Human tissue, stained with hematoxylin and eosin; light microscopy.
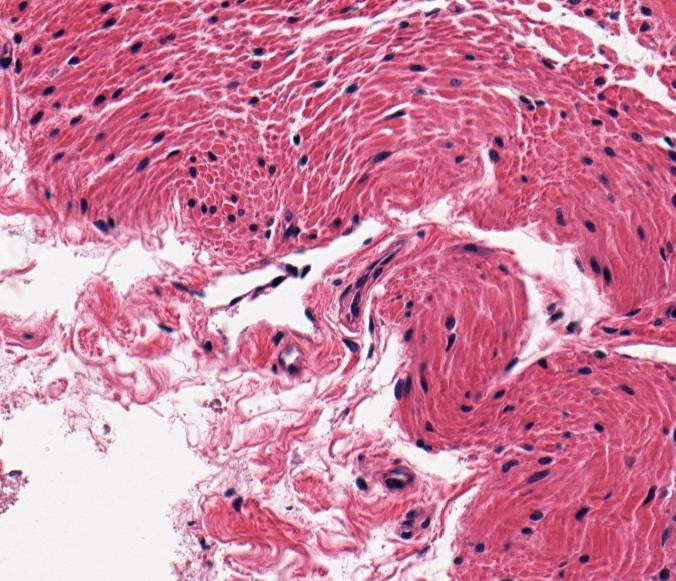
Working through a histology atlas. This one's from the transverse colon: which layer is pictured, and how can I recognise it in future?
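This is smooth muscle, in bundles across the upper part and right half. See the pink cytoplasm and elongated dark nuclei with blunt ends.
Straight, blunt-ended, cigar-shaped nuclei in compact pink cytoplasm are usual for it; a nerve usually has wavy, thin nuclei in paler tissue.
In the upper centre, cells cut across appear as small round pink profiles.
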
